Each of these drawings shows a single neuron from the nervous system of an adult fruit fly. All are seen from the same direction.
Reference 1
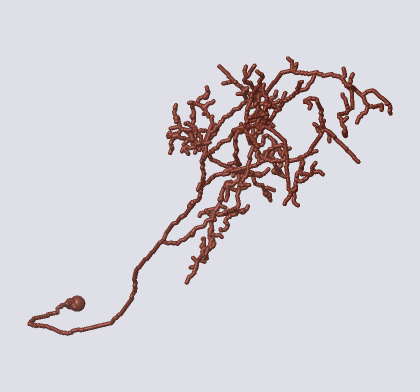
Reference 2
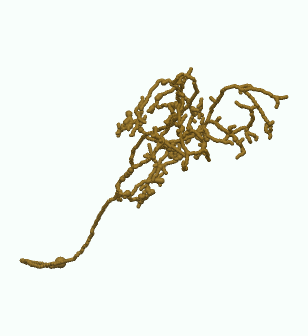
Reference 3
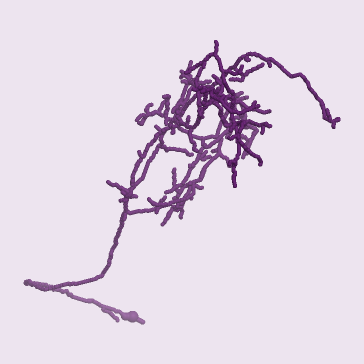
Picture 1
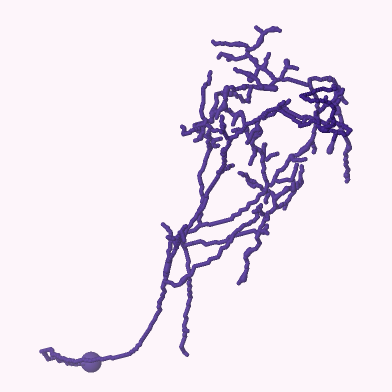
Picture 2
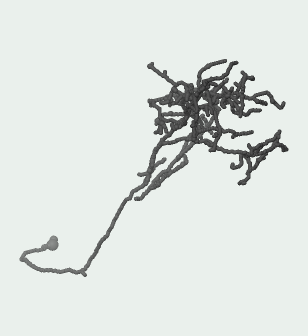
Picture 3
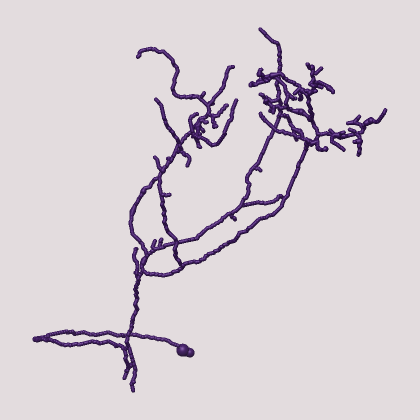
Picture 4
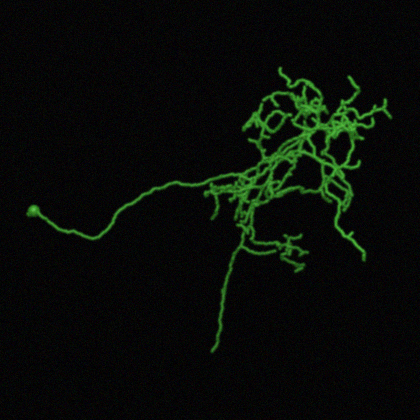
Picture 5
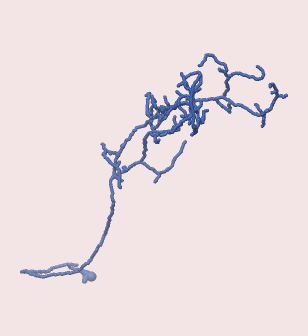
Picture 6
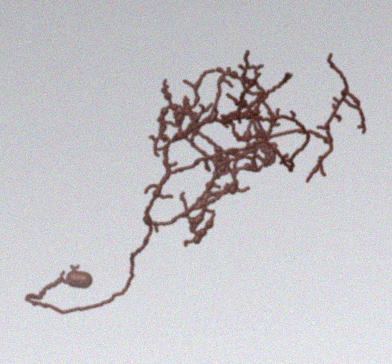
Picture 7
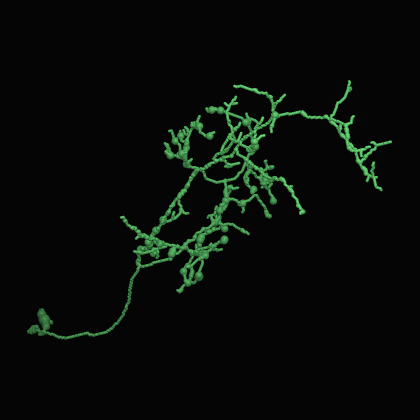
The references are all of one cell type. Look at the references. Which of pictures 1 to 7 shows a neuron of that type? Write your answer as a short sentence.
Picture 6 is of the same cell type.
